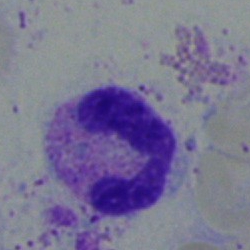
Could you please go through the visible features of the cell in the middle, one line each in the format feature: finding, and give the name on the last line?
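Nucleus shape: a curved C-shaped band, I note, its open side facing left
Chromatin: dense and dark purple
Cytoplasm: a moderate amount, pinkish-lilac, filling the left part of the cell
Granules: fine, pinkish-purple, scattered through the cytoplasm
Name: band neutrophil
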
